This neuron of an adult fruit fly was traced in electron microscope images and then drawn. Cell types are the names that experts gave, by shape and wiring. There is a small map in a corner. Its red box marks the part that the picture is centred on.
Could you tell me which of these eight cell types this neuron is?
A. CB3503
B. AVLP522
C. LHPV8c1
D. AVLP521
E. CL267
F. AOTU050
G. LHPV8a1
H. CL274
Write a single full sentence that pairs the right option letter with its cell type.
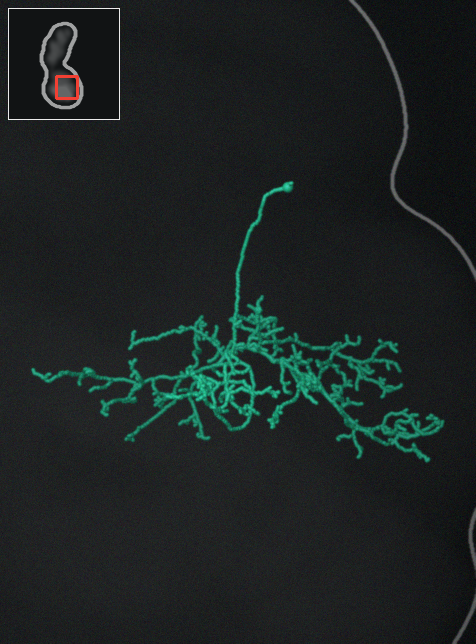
Of the choices offered, option D, AVLP521, is the cell type of the neuron.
